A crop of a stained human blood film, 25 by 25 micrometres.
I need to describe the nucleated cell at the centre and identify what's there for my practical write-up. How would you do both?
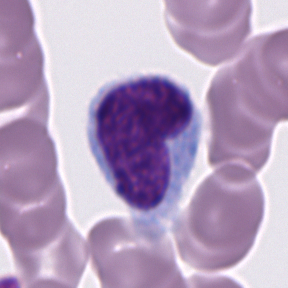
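Most of the cell taken up by the nucleus. Notch cut into the right side of the nucleus; bean-like shape. Cytoplasm widest on the right and lower side of the nucleus. Outline irregular, tapering to a point at the bottom. Name: monocyte.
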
